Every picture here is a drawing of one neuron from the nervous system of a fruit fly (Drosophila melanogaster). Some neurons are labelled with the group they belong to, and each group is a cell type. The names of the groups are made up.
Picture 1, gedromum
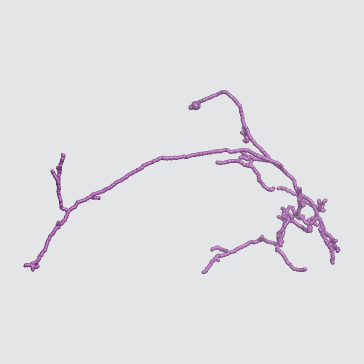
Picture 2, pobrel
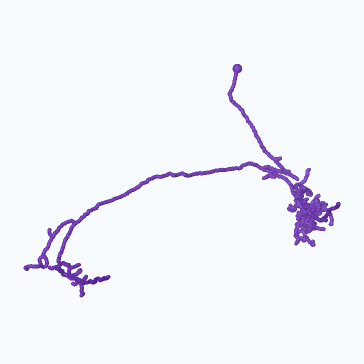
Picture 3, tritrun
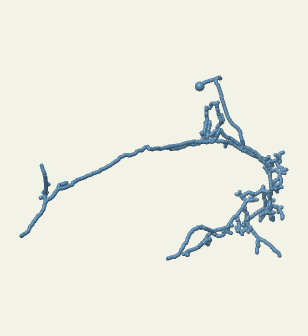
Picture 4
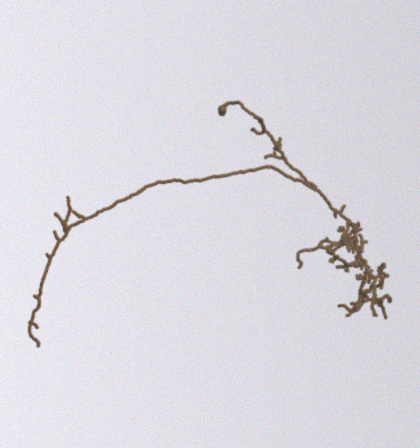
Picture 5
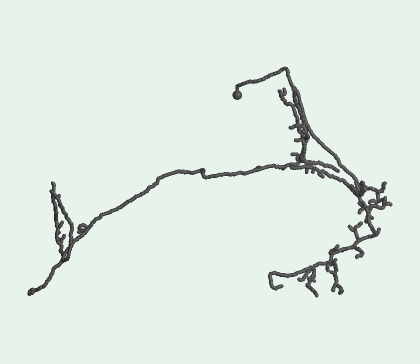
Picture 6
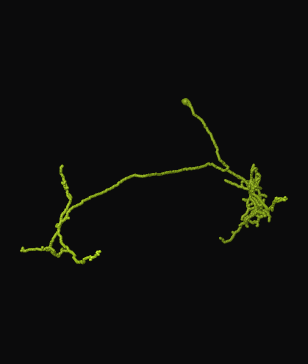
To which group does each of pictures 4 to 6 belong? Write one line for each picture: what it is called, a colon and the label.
4: gedromum
5: tritrun
6: pobrel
